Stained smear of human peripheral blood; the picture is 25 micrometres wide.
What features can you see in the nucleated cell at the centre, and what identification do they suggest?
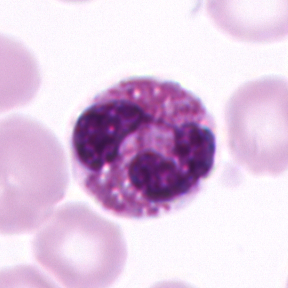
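The cell has a round, smooth outline and measures about 13 micrometres across. Its nucleus is divided into three separate lobes, lying at the left, lower middle and right of the cell. The chromatin is dark purple and coarsely clumped. This cell is an eosinophil.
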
